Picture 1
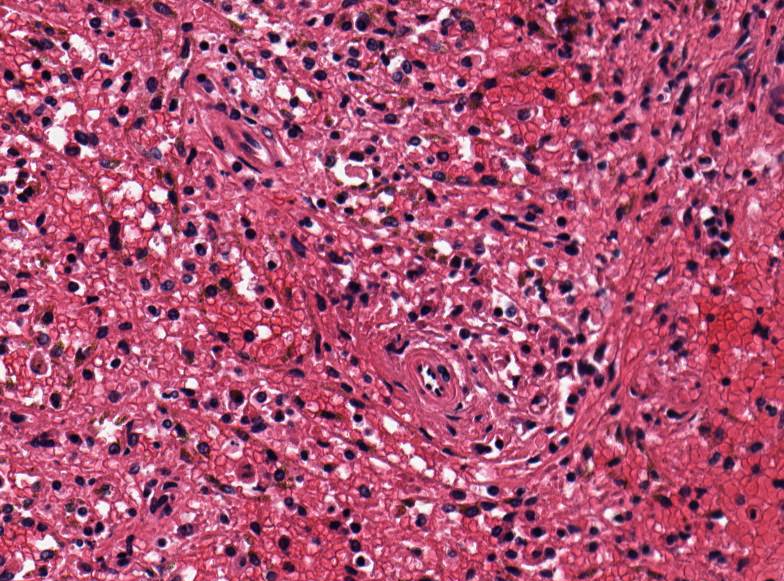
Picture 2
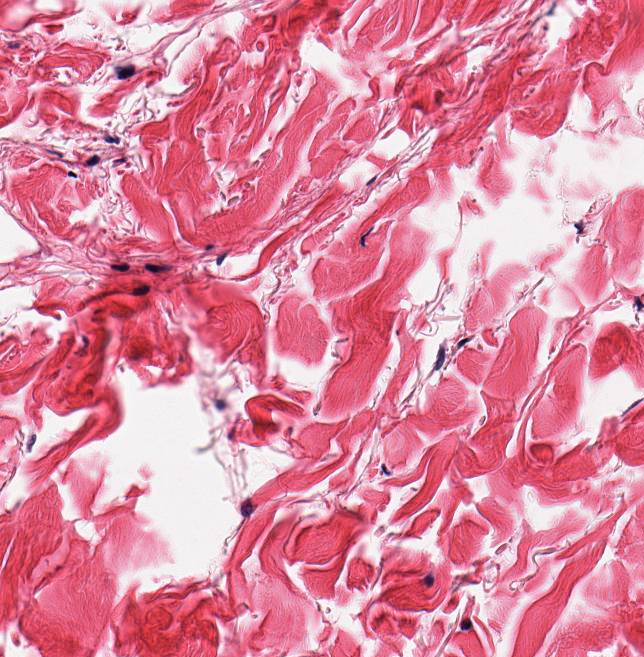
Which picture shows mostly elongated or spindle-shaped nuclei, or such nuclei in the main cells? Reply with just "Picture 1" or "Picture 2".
Picture 2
